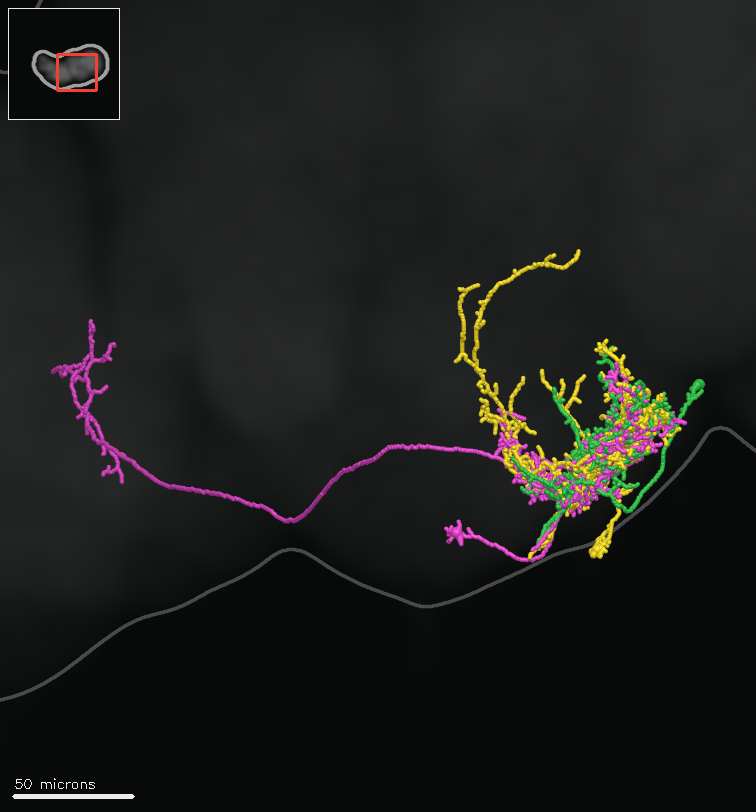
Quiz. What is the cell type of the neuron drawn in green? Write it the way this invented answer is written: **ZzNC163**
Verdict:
**GNG518**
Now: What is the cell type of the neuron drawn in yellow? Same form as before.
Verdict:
**GNG093**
